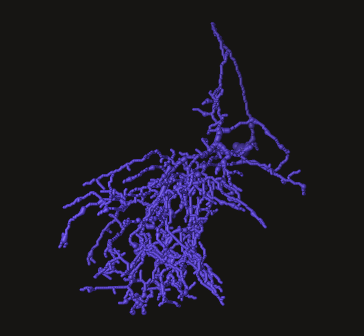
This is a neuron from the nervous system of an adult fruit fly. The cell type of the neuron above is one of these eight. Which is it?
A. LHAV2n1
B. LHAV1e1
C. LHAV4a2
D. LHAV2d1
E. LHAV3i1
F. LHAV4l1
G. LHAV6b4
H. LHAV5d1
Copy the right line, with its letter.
F. LHAV4l1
